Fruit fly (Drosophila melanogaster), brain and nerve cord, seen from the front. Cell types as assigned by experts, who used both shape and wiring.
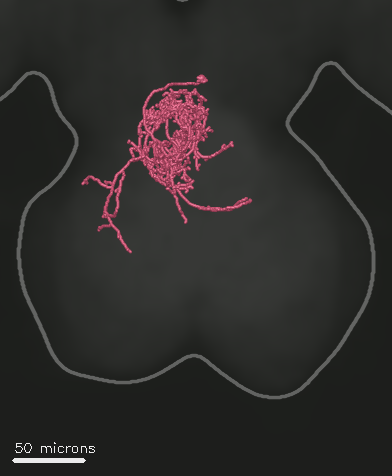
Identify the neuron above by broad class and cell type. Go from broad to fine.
nerve-cord intrinsic neuron; INXXX231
